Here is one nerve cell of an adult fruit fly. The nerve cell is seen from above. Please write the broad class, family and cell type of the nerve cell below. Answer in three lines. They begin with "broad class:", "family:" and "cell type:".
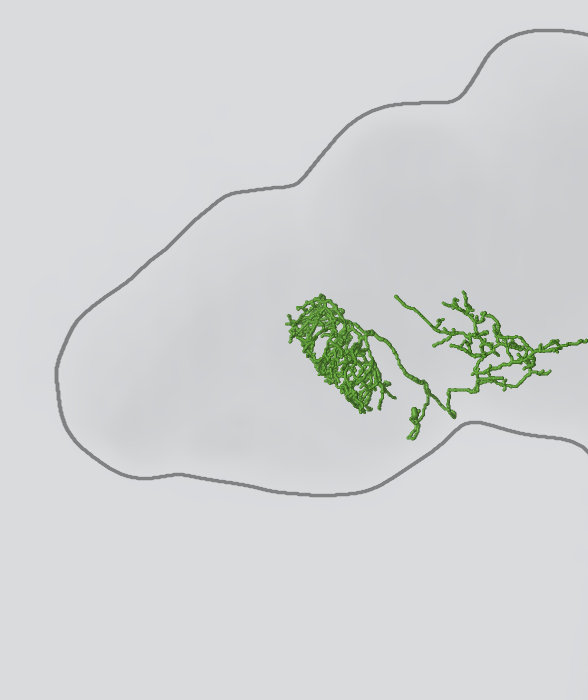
broad class: visual projection neuron
family: LoVP
cell type: LoVP48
